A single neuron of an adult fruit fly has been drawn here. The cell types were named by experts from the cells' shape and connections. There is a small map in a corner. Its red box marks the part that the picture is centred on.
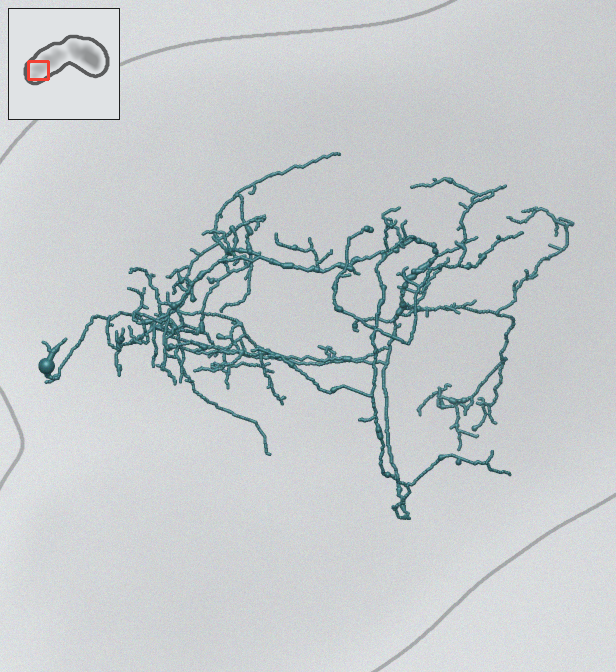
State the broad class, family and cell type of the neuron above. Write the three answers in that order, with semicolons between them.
nerve-cord intrinsic neuron; hemilineage 04B; IN04B076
